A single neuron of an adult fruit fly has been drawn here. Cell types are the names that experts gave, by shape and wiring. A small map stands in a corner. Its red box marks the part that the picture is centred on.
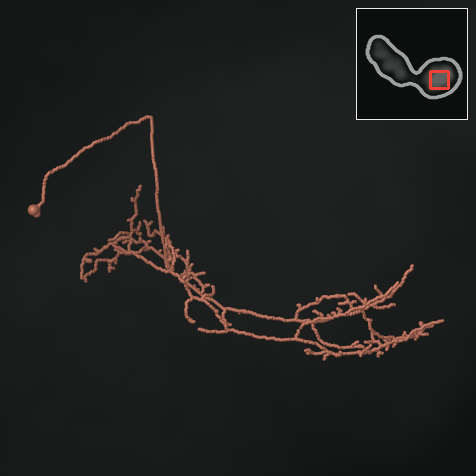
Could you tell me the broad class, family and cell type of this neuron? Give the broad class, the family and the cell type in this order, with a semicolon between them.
central-brain intrinsic neuron; hemilineage DM5_ventral; CB2037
